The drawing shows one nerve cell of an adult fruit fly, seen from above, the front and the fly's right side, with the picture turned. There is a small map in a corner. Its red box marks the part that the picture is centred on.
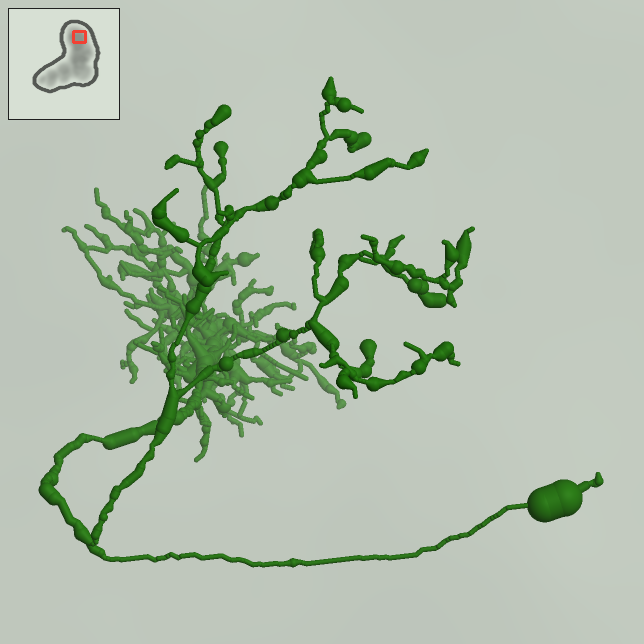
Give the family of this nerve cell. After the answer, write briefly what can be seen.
The family is hemilineage VPNv1. This is a visual projection neuron. Its cell body lies at the lower right of the picture. Dozens of branch ends can be seen.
